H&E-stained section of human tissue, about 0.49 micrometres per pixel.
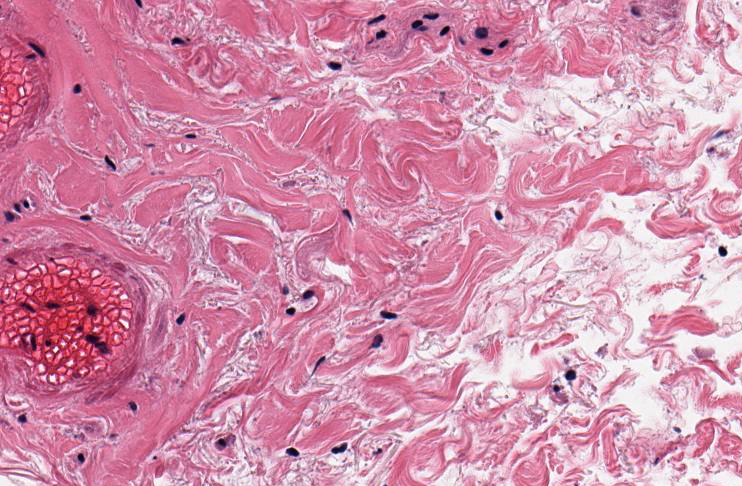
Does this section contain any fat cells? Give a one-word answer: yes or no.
No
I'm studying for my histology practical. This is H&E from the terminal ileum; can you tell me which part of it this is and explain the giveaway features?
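Dense connective tissue occupies this field, many bundles wavy and curled rather than straight. Sparse, small, dark, mostly elongated fibroblast nuclei lie scattered between the bundles.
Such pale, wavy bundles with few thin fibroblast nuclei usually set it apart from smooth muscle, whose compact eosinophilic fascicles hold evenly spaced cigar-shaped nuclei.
A vessel cut at the upper left corner is filled with red blood cells. Bundles on the right are loosely spaced with clear white gaps; the left is more compact.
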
